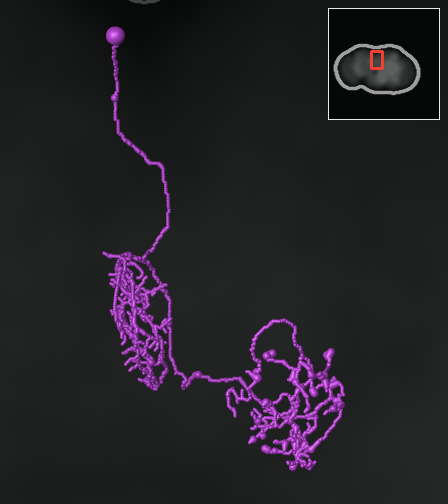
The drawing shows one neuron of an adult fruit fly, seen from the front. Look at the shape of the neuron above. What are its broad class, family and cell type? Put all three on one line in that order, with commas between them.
central-brain intrinsic neuron, class CX, hDeltaJ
